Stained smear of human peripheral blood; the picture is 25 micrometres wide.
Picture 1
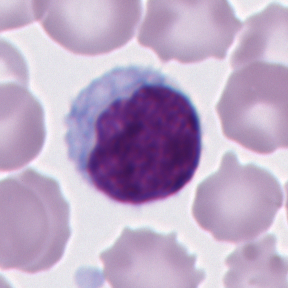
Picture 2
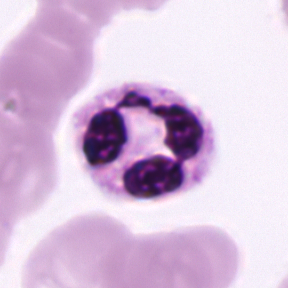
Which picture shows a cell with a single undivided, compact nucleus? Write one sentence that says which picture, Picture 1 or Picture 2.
It is in Picture 1 that the cell's nucleus is one compact round, oval or kidney-shaped mass.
